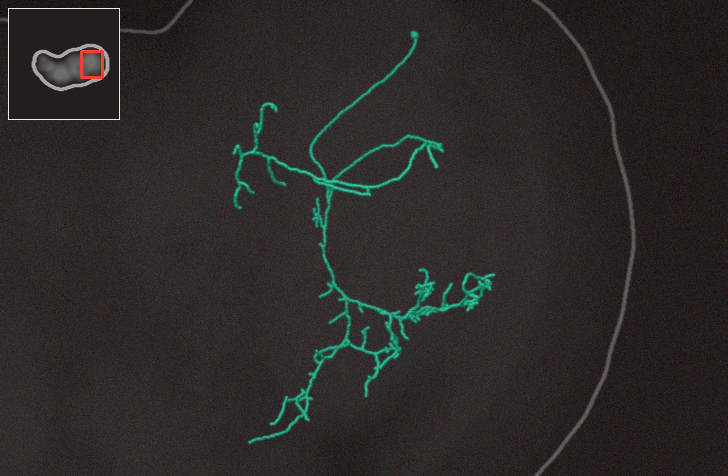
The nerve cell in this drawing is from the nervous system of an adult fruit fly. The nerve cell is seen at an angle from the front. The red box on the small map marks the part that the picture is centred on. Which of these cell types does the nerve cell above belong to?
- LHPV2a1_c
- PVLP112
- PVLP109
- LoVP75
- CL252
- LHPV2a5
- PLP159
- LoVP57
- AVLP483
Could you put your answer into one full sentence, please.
So far as cell type goes, this nerve cell is CL252.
